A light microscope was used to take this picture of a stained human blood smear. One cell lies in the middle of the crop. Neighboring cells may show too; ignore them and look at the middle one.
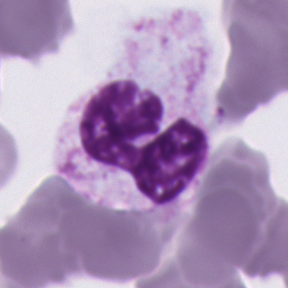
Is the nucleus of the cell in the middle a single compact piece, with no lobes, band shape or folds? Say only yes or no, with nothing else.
No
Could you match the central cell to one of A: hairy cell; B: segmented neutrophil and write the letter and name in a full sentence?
In the centre of the crop there is a segmented neutrophil, making option B correct.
